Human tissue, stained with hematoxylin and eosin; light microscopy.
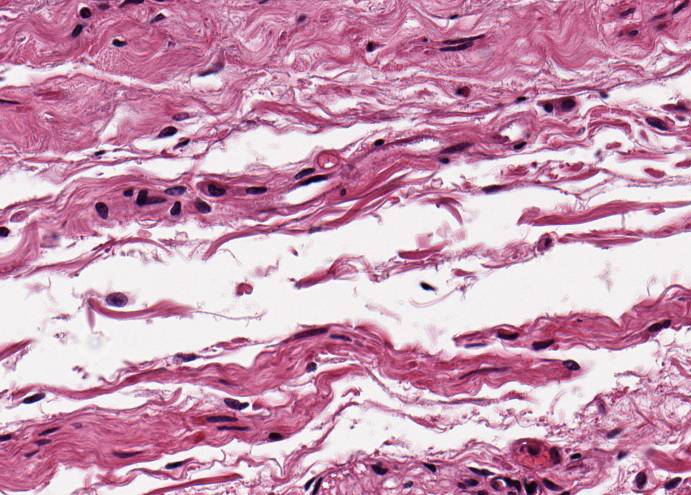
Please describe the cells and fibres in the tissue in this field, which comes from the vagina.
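Wavy collagen bundles cross the field horizontally in roughly parallel bands. Fibroblast nuclei are dark and elongated, lying parallel to the fibres. Cells are sparse relative to the amount of fibre. Near the bottom right edge is a small vessel with a reddish wall.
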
